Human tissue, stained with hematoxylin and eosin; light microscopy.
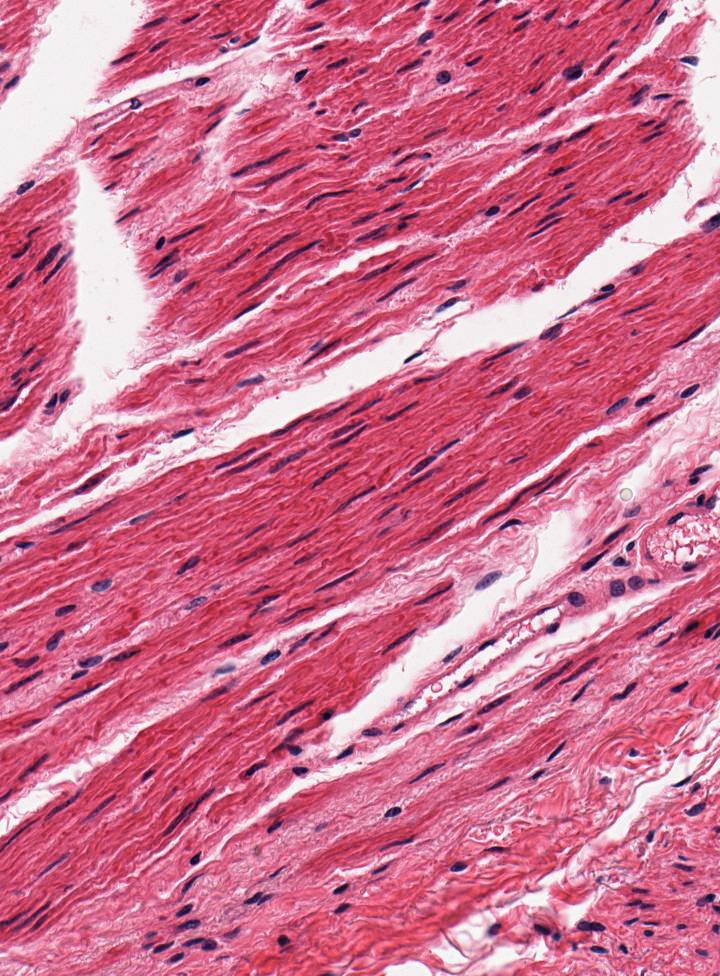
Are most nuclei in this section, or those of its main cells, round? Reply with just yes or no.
No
